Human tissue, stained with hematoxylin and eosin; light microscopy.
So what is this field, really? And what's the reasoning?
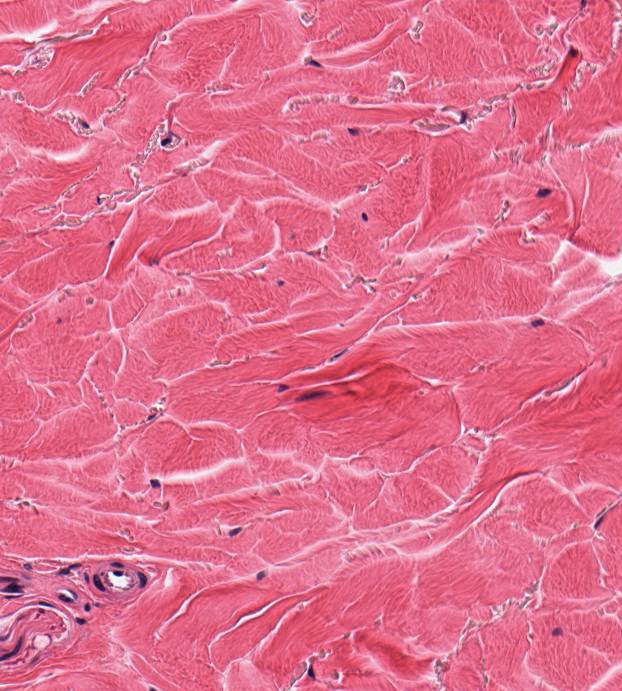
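That's dermis, filling the field edge to edge. What settles it is the pink fibre bundles cut in many different directions, so they interlace rather than run in one line, each with a fine streaky, fibrillar texture.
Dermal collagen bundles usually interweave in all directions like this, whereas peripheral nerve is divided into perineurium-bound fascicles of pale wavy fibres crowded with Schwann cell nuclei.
Narrow white clefts with very little in them separate the bundles. No fat cells anywhere.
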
